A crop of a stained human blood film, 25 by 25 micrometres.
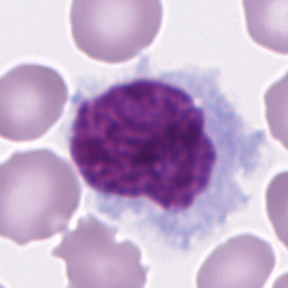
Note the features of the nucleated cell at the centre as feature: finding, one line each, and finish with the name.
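Border: ragged, with fine hair-like projections around much of the edge
Cytoplasm: pale grey-blue
Cytoplasmic rim: wider to the right of the nucleus than to the left
Nucleus: one rounded mass, no separate lobes
Nuclear size: about 13 by 11 micrometres
Name: hairy cell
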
